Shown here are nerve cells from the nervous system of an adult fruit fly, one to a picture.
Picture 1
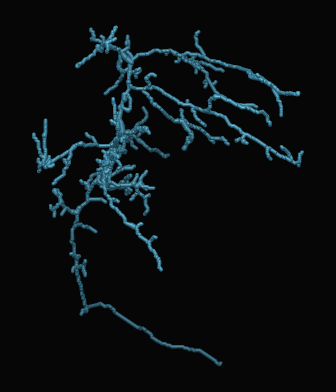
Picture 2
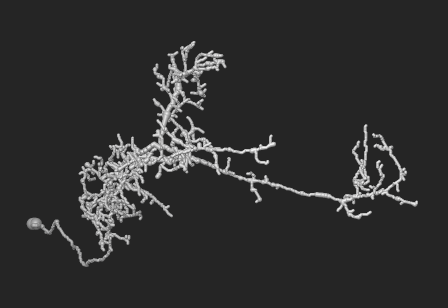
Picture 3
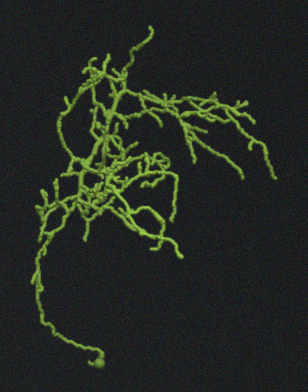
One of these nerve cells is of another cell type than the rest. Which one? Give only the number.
2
